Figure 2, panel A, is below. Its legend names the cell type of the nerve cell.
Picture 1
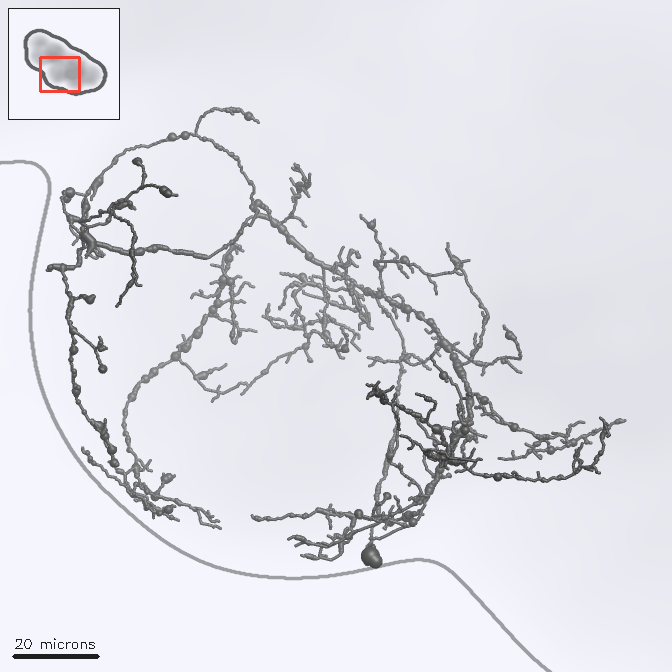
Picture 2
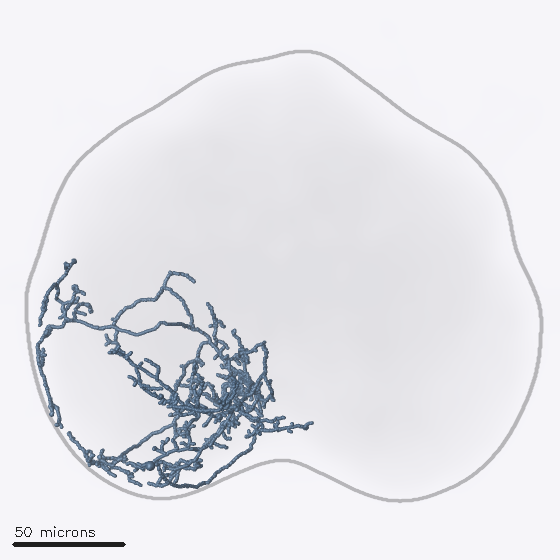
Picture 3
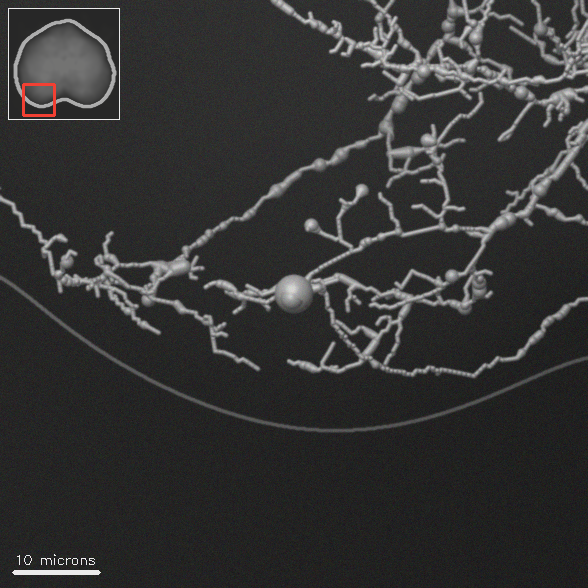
IN04B056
